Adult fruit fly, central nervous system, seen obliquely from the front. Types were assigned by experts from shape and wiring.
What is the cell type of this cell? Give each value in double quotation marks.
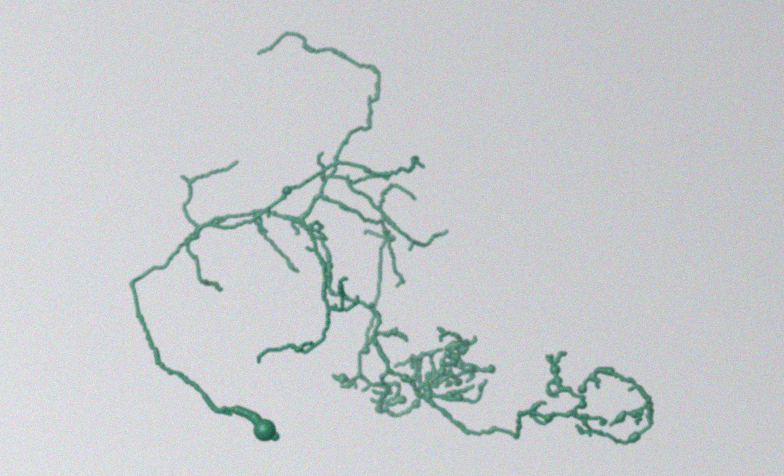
"PAM06"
